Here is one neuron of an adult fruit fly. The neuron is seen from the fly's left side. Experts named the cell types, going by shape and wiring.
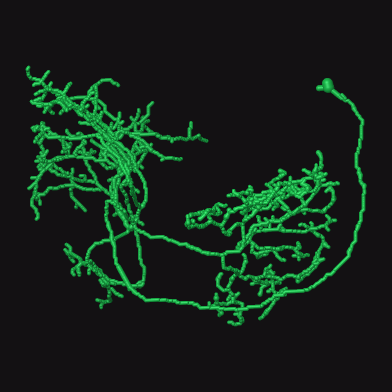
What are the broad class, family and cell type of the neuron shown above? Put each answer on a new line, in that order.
central-brain intrinsic neuron
class CX
FB4K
